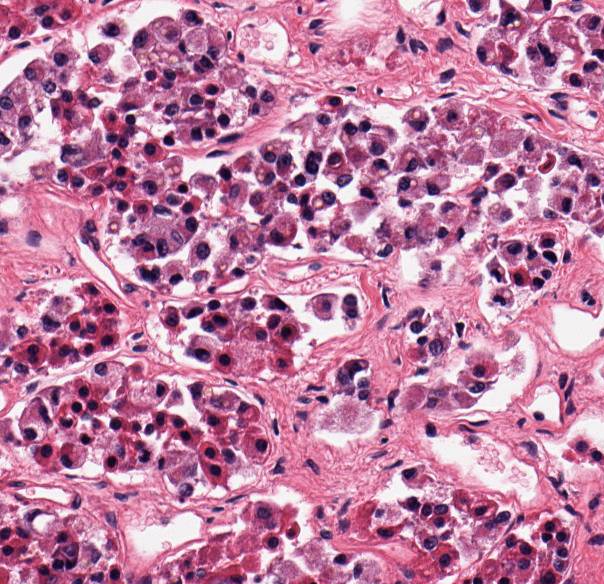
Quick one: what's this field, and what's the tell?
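Pars distalis of the pituitary occupies the field. First on the list: nests of cells parted by pink fibrous septa throughout.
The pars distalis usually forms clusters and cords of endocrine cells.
Then: the nests form no gland lumens.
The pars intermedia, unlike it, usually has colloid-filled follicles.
Also: cells lie loosely, with small gaps; septa hold scattered thin, elongated nuclei.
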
